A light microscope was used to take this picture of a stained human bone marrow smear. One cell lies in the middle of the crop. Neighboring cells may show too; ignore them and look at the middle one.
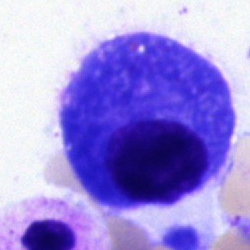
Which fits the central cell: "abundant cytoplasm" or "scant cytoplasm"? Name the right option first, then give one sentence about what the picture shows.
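Abundant cytoplasm. The cytoplasm is abundant and covers more area than the nucleus.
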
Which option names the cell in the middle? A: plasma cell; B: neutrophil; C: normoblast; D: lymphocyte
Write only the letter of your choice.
A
